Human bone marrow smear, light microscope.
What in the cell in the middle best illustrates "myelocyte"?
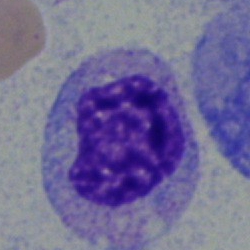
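The chromatin here is coarsely clumped into dark blocks with paler areas between them.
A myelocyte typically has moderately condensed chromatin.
The condensed look of these blocks goes with that.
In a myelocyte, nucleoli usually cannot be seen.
No distinct nucleolus is visible in this nucleus, which matches the myelocyte as well. The rest I would simply describe: the cytoplasm is pale lilac-grey, and its rim is wider below the nucleus than above it.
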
